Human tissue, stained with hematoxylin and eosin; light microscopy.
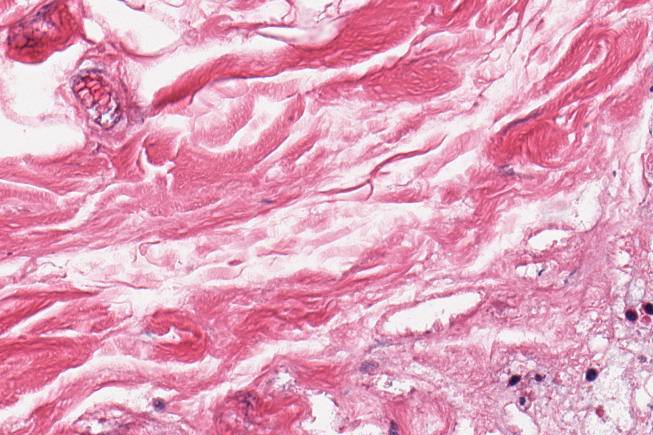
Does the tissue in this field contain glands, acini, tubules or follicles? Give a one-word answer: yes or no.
No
